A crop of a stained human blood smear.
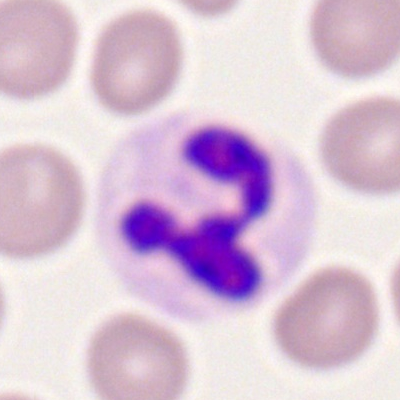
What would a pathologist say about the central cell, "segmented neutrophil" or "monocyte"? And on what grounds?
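This is a segmented neutrophil rather than a monocyte. What decides is the cytoplasm, which is abundant and pale pink-lilac.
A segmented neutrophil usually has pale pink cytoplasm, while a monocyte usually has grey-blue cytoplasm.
The cell's outline is round and smooth, and its dense chromatin stains dark purple. No large orange-red granules are present in the cytoplasm.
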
